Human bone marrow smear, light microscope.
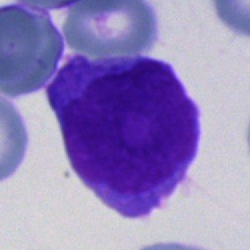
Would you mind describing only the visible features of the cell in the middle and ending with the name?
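The nucleus occupies most of the cell, with only a narrow rim of cytoplasm remaining. The cytoplasm is deep blue-purple. It shows neither distinct granules nor clear vacuoles. Name: blast.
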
